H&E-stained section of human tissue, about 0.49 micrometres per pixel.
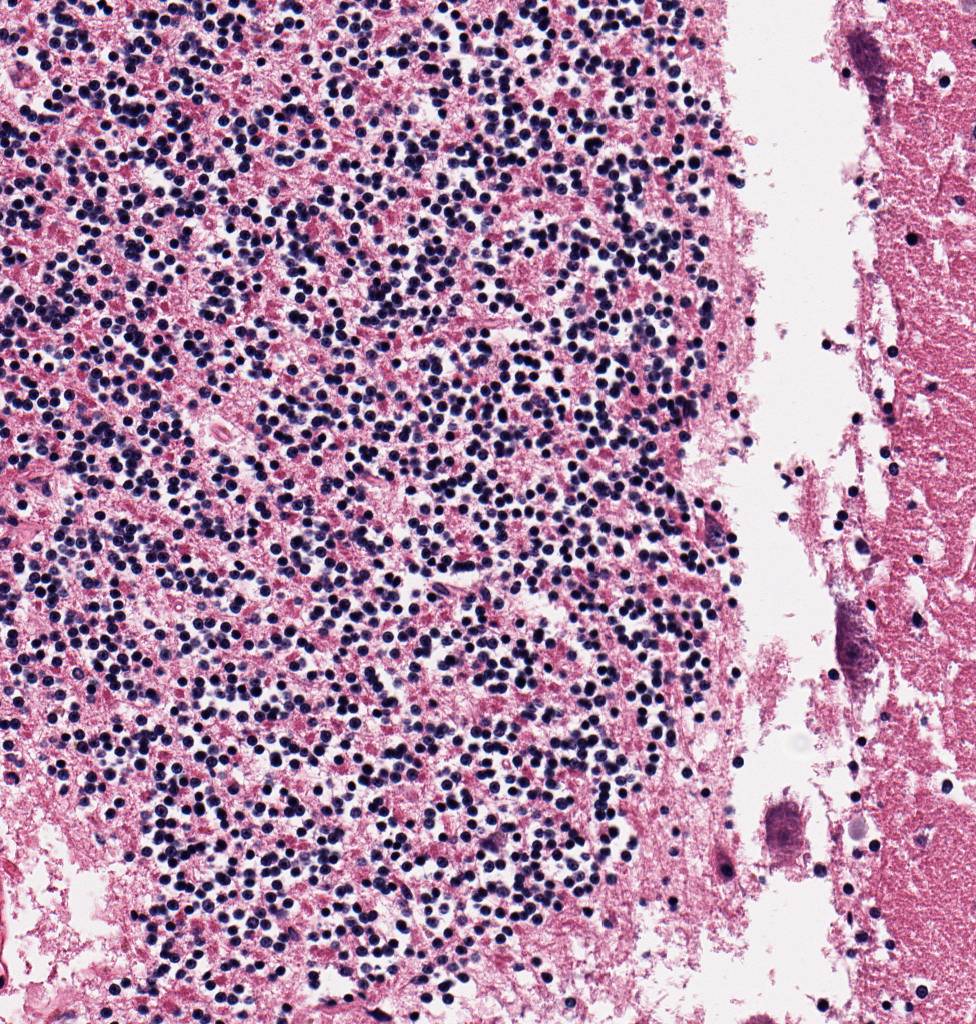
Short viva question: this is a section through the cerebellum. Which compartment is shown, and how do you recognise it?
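That's the granular layer: the dense sheet of small dark nuclei over the left two-thirds. Round, darkly staining nuclei, with barely any cytoplasm visible.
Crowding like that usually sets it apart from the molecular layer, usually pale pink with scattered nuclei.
The right third, by contrast, is paler pink tissue with few nuclei. Little nucleus-free islands of pink fibrillary material sit among the crowded nuclei.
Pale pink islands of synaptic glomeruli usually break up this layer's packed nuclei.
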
